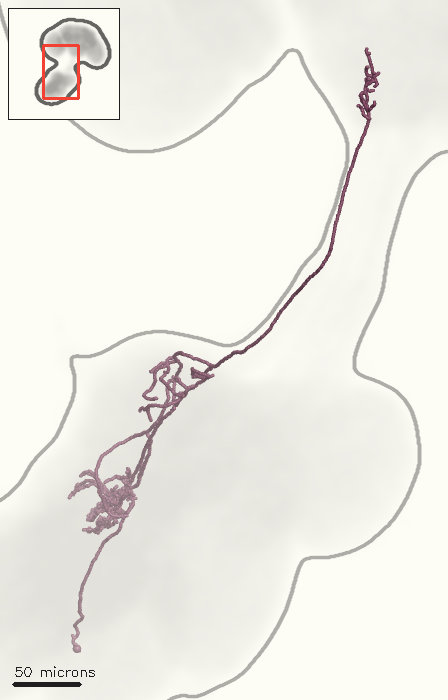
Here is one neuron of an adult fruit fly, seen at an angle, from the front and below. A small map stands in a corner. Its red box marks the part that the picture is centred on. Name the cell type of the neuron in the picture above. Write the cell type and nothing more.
ANXXX171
